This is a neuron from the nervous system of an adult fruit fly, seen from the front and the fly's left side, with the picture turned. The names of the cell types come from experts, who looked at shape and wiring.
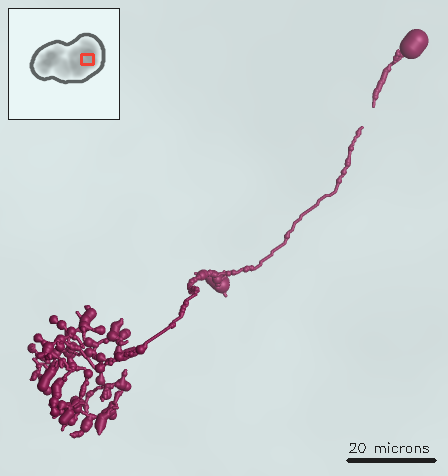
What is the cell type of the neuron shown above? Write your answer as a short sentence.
The cell type is ER3p_b.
